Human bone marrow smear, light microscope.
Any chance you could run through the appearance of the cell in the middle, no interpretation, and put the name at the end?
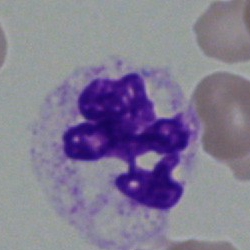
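Nucleus divided into several separate lobes. Lowest lobe joined to the rest of the nucleus by a thin strand. Chromatin dark purple, densely clumped. Cytoplasm abundant, pale greyish-pink. Cell: segmented neutrophil.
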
